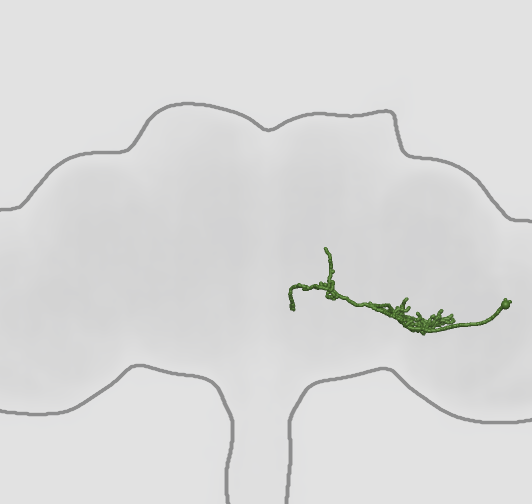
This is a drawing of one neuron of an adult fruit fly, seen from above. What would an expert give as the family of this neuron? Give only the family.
hemilineage LHp3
